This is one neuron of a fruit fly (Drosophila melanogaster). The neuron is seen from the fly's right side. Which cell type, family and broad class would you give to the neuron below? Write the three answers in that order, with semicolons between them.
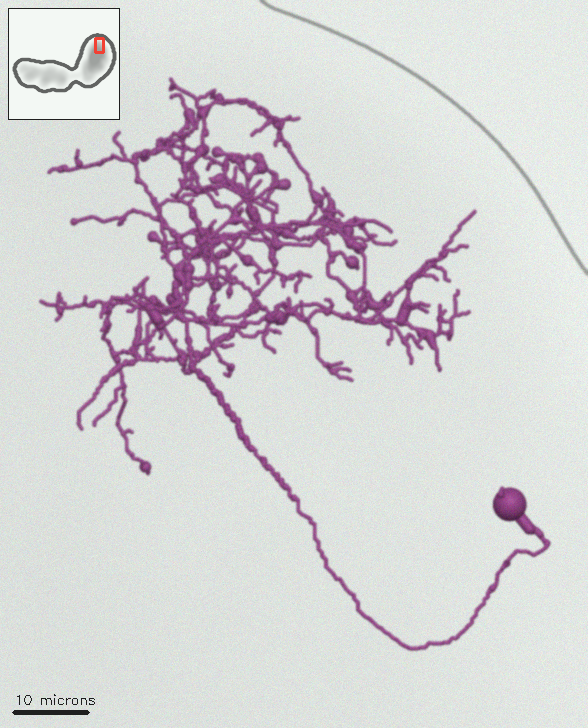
CB3236; hemilineage SLPal3_and_SLPal4_dorsal; central-brain intrinsic neuron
